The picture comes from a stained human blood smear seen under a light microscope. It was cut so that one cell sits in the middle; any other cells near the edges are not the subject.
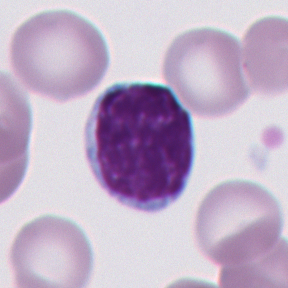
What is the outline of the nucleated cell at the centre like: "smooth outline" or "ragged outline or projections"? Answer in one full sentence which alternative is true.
The outline of the cell is smooth, not rough.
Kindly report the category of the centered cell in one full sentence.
Framed in the middle of the crop is a typical lymphocyte.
